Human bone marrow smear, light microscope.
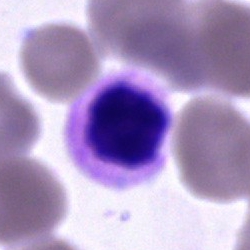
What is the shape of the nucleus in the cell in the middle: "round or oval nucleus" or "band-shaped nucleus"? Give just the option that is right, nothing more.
Round or oval nucleus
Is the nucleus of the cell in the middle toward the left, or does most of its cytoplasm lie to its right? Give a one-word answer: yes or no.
No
